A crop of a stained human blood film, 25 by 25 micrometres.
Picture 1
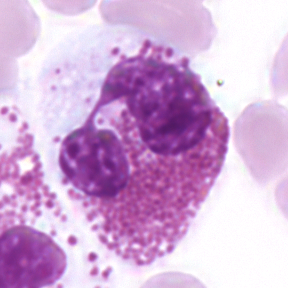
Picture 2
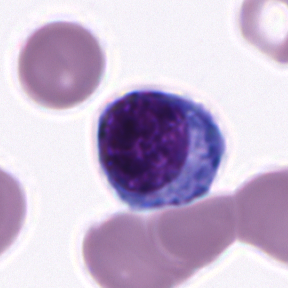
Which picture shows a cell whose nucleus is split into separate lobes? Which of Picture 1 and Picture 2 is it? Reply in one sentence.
The cell of picture 1 has its nucleus split into distinct segments.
